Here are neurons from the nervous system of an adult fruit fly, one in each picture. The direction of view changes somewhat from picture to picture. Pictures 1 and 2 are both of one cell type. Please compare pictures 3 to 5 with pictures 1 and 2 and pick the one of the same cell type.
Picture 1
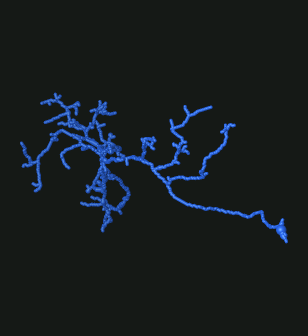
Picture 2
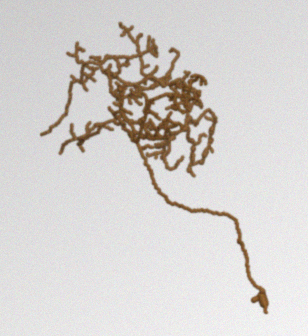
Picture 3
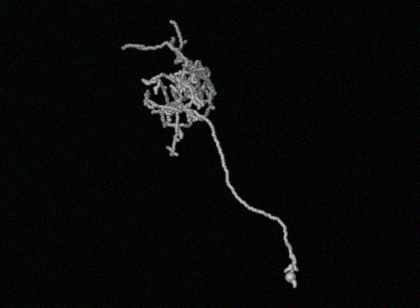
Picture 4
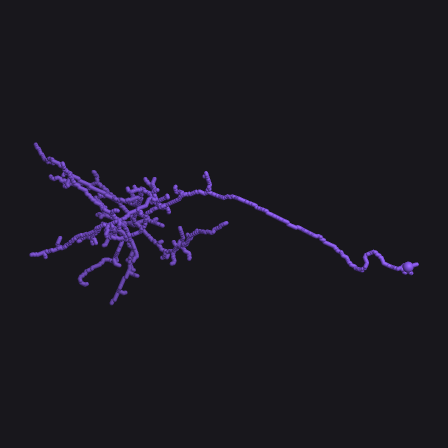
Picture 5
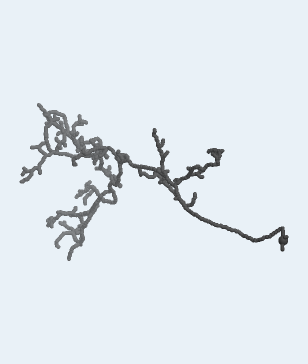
5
